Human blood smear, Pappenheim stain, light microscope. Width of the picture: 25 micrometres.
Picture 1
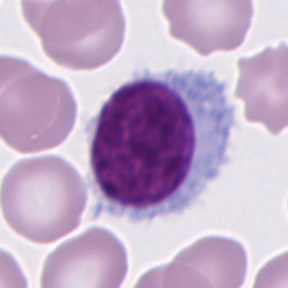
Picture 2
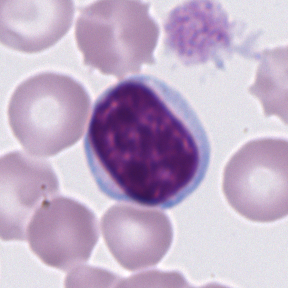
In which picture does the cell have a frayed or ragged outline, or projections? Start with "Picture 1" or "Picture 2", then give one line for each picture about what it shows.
Picture 1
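In picture 1: Many fine hair-like projections fringe the edge of the cytoplasm all around the cell.
In picture 2: The cell outline is smooth and oval.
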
